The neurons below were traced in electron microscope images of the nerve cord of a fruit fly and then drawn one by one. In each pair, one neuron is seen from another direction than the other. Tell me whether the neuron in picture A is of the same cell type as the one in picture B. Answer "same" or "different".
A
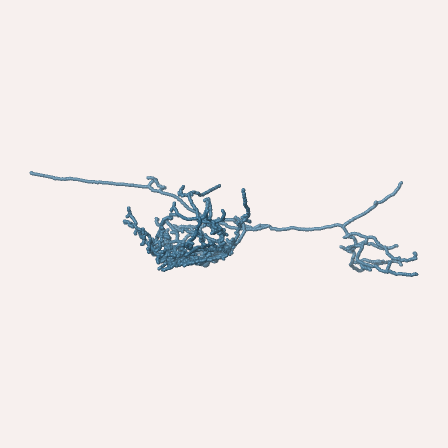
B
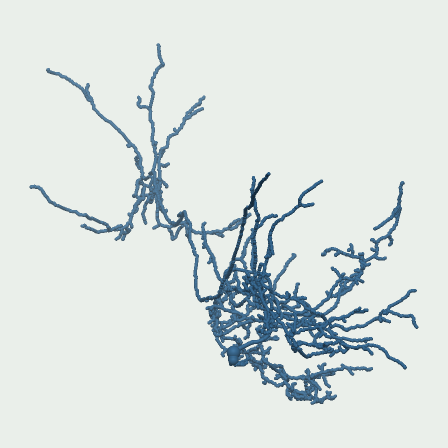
different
